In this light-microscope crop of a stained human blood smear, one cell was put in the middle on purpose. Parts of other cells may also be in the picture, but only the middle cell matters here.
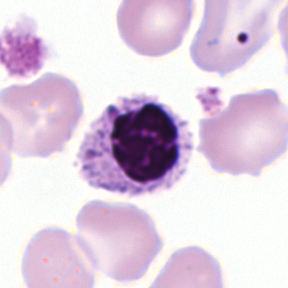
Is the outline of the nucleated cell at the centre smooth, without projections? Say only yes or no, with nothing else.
No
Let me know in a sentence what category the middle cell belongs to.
The middle position in this crop is taken by a normoblast.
